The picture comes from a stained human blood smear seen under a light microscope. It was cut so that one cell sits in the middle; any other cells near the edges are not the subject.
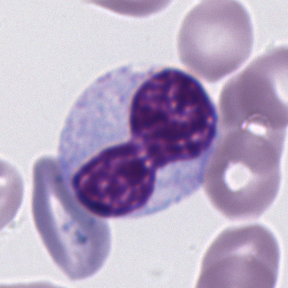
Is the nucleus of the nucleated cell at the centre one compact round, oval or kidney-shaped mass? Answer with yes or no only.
No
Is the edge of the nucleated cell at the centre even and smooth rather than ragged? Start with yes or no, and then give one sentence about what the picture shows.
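Yes. The cell outline is round and smooth.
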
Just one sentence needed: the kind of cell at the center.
Standing at the centre of this crop is a band neutrophil.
